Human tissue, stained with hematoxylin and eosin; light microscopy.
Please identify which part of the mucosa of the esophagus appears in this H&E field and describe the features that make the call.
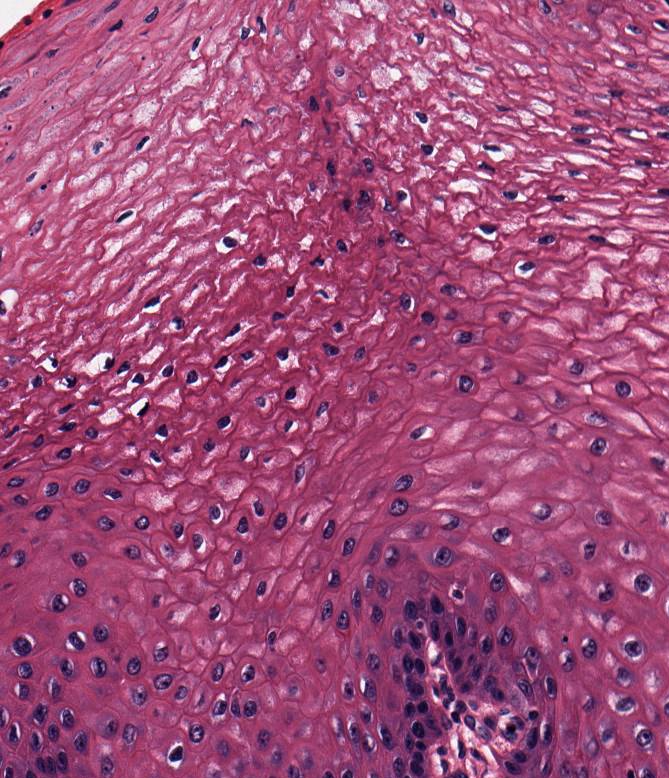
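Stratified squamous nonkeratinized epithelium fills almost the whole field, its cells maturing from the bottom toward the top. Lower down, the cells are polygonal, with pink cytoplasm and round, centrally placed nuclei.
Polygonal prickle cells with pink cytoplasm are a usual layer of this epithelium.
In the upper half the cytoplasm is pale and partly clear, and the nuclei are small, dark and shrunken. Toward the top left the cells flatten, with elongated nuclei lying roughly parallel to the surface.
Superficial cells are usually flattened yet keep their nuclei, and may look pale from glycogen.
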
